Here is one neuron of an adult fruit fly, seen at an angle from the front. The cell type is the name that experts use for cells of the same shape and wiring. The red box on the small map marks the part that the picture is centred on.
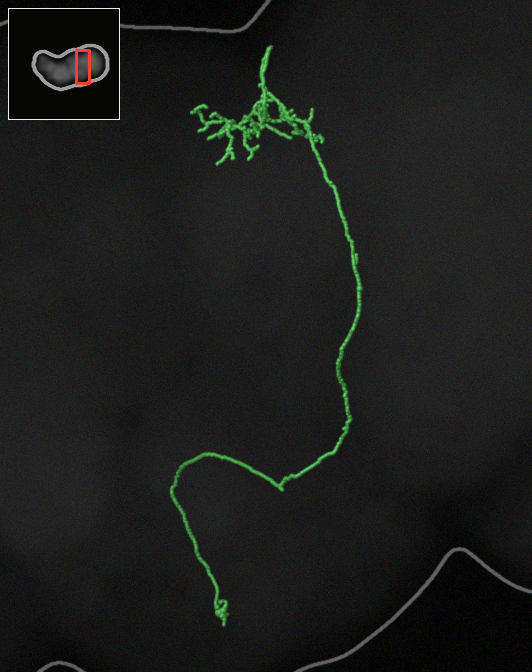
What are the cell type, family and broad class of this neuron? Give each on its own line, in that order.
SMP745
hemilineage LB5
central-brain intrinsic neuron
